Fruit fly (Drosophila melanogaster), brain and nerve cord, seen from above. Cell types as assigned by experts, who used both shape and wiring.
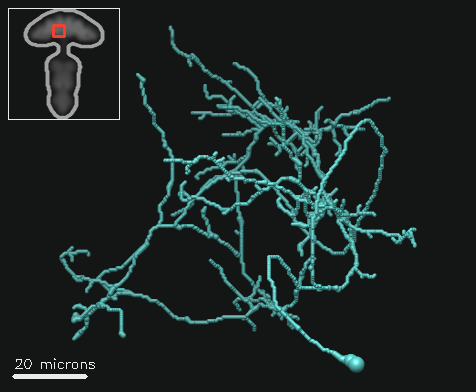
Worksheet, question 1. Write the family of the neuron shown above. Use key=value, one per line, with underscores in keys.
family=hemilineage PSp2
